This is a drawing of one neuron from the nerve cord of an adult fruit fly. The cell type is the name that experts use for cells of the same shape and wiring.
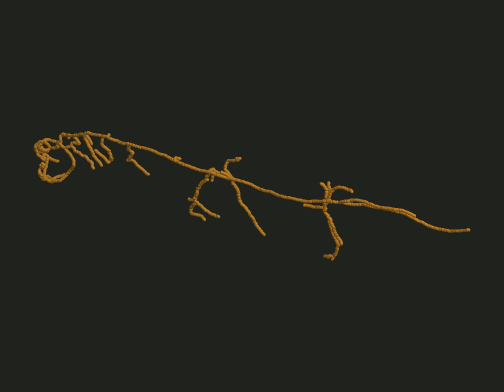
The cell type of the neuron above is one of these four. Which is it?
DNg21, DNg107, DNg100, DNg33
DNg33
